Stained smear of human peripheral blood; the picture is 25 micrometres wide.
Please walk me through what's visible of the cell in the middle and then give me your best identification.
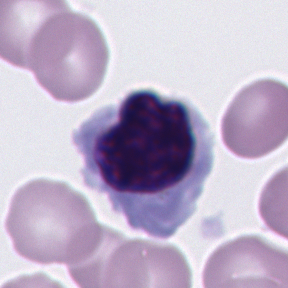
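Starting with the outline, I see it is irregular rather than a smooth circle, and the cell measures about 12 micrometres across. The nucleus is roughly round, with a bumpy, uneven border, and about 9 micrometres across; it takes up about 50% of the cell's area. It lies toward the top of the cell, and the cytoplasm is widest below it. Its chromatin, I notice, is dense, dark purple and coarsely clumped. What I am looking at is a normoblast.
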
